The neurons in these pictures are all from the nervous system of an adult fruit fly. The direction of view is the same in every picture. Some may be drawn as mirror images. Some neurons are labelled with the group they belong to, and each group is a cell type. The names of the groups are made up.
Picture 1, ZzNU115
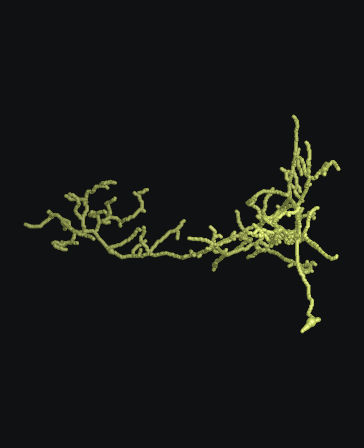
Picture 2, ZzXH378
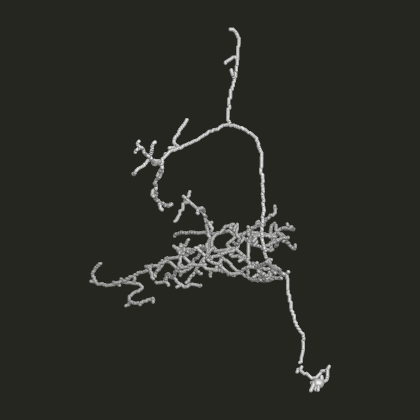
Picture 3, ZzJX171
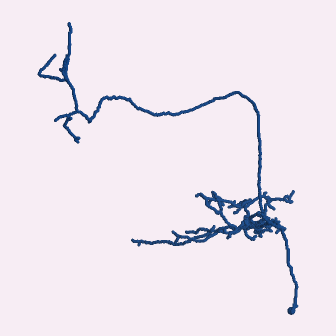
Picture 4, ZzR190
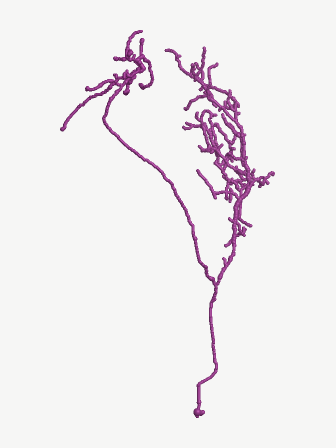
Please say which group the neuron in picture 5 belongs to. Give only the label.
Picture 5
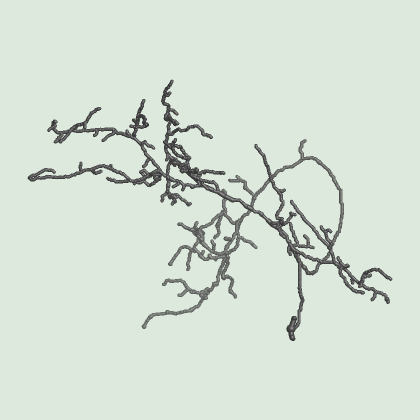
ZzXH378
